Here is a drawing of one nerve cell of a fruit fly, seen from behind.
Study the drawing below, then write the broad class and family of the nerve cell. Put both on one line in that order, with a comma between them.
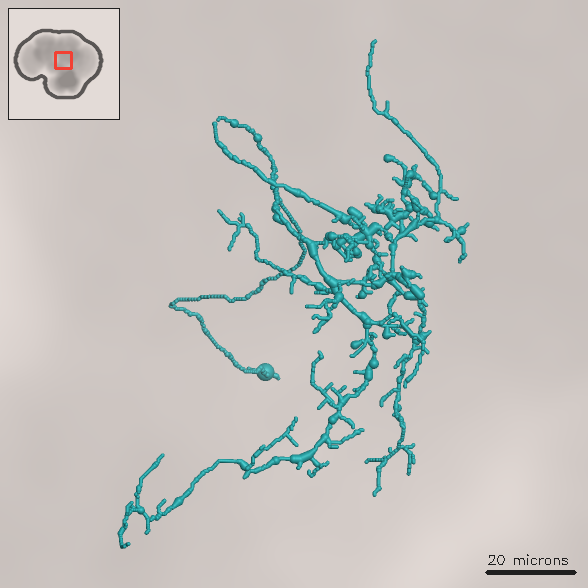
central-brain intrinsic neuron, hemilineage LALv1_ventral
